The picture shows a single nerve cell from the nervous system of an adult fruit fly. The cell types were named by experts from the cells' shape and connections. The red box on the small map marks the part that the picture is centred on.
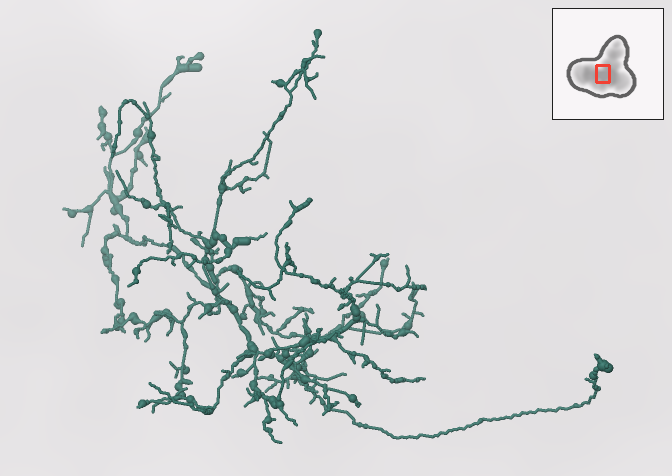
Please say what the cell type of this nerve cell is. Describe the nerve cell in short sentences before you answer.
Its cell body lies at the lower right of the picture. In this view it is wider than it is tall. This is a nerve-cord intrinsic neuron. The cell type is IN13B069.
